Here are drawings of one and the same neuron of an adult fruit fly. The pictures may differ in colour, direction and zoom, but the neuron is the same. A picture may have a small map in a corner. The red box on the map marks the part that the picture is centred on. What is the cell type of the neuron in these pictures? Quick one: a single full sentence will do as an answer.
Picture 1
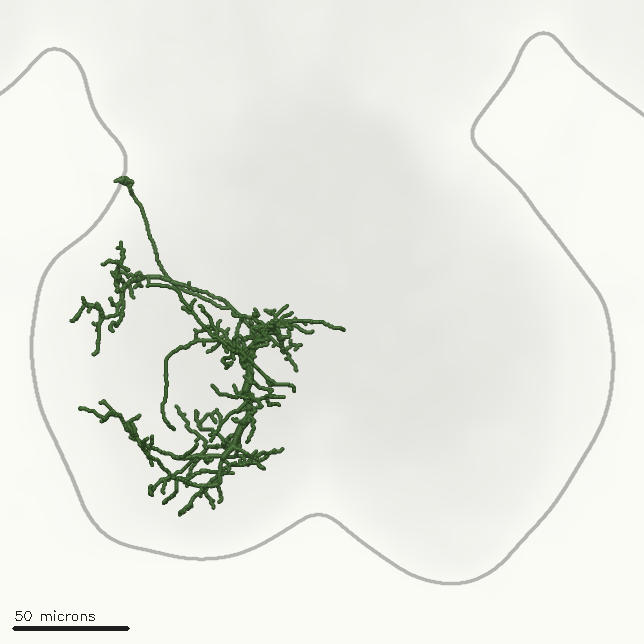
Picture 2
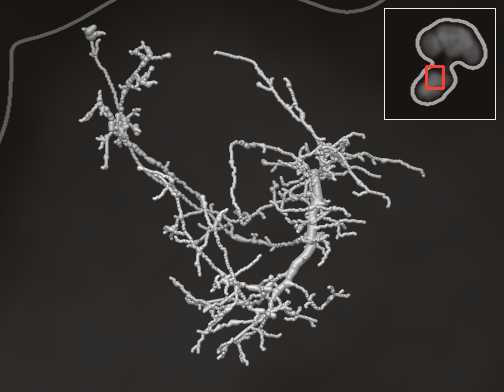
This neuron is recognized as the cell type IN11A005.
